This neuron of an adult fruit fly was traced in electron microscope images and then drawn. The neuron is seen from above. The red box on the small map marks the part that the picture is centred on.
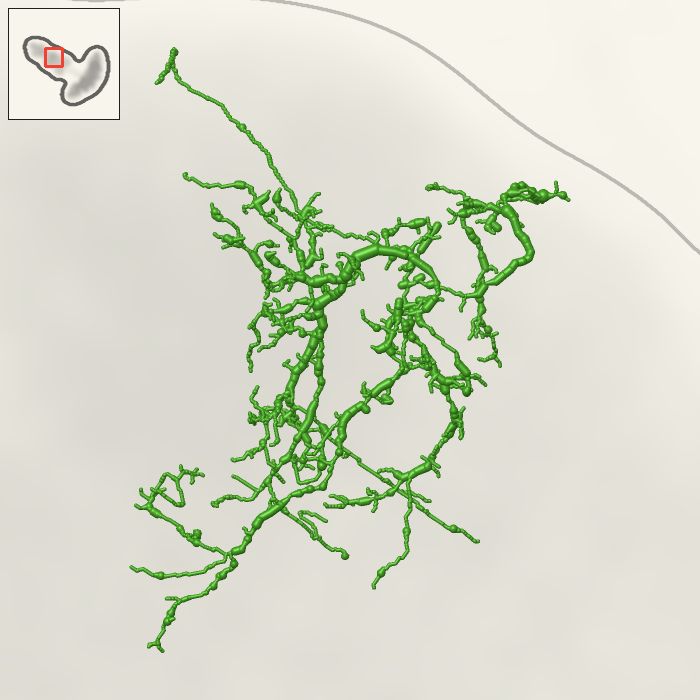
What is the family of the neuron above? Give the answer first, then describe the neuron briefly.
Its family is hemilineage 11B. It is a nerve-cord intrinsic neuron. It lies in the nerve cord. The picture shows more than a hundred branch ends.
